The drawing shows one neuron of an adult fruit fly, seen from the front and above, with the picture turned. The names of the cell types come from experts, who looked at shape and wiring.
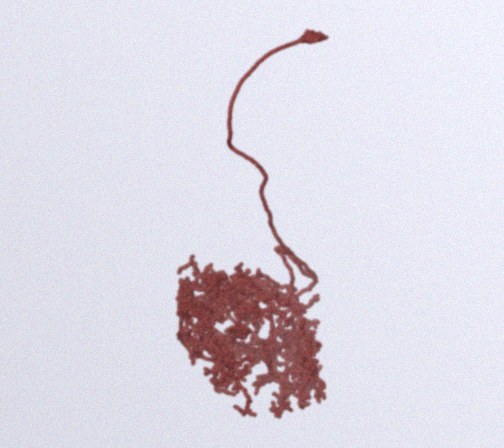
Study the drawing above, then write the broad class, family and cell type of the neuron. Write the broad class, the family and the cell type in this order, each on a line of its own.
central-brain intrinsic neuron
hemilineage VLPl4_anterior
AVLP420_a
